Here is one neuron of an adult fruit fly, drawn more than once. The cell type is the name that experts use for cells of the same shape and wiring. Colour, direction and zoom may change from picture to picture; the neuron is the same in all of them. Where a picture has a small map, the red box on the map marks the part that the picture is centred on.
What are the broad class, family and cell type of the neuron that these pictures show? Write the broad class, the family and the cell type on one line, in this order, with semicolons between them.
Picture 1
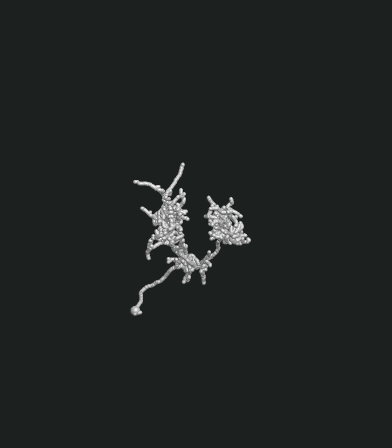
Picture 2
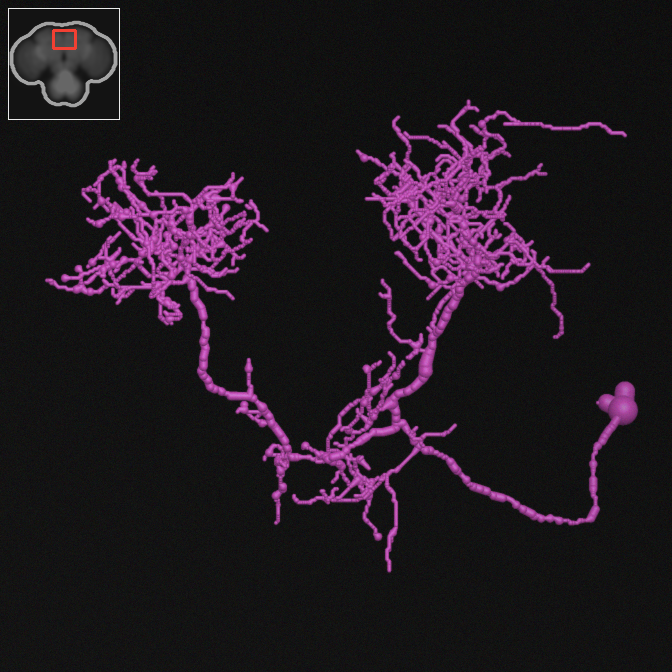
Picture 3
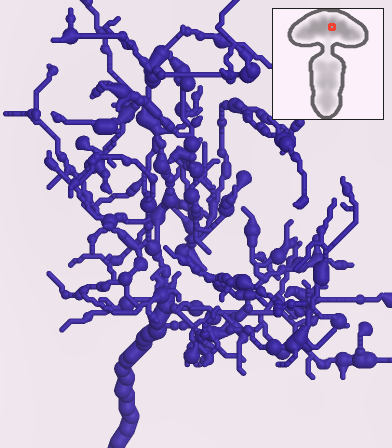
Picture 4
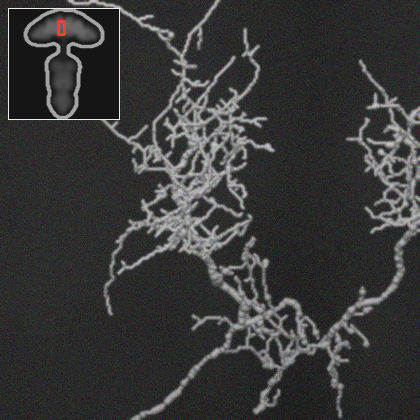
central-brain intrinsic neuron; hemilineage SMPp&v1_ventral; SMPp&v1B_M02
